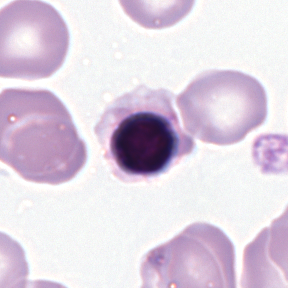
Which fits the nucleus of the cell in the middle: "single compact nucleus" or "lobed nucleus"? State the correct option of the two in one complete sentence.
There is a single undivided, compact nucleus of round, oval or kidney shape in the cell.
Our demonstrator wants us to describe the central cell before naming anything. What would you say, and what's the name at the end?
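Take a look at the nucleus first: there's no nucleolus showing in it. The cytoplasm has a pale lilac-grey tint and is widest above the nucleus. You won't find any coarse granules in it either. That one's a normoblast.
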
